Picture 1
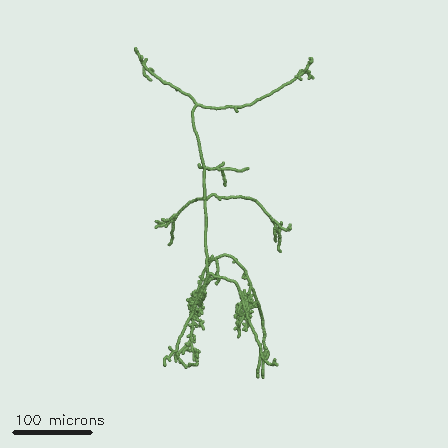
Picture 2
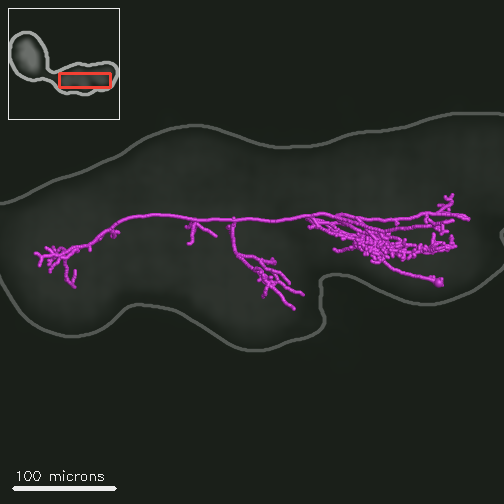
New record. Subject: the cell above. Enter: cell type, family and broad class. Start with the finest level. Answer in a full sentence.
Type IN07B002 of hemilineage 07B, a nerve-cord intrinsic neuron.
